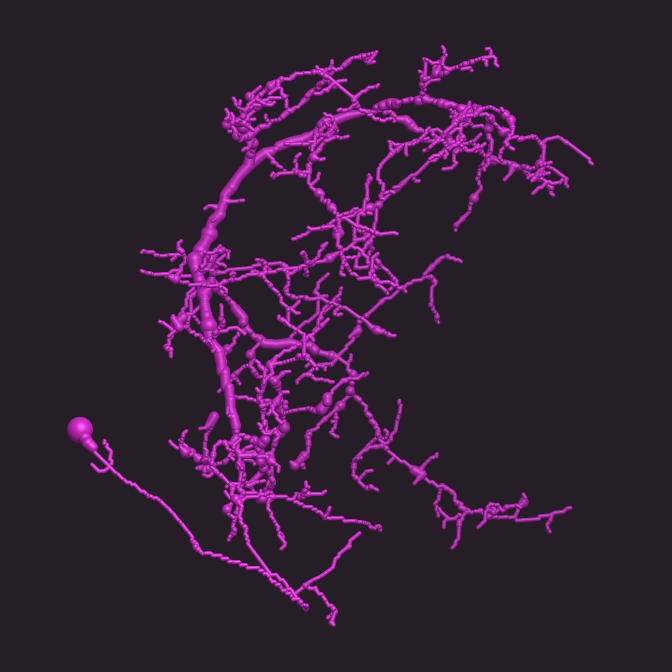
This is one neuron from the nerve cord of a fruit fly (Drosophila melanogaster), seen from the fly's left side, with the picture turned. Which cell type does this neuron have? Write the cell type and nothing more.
IN03A033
